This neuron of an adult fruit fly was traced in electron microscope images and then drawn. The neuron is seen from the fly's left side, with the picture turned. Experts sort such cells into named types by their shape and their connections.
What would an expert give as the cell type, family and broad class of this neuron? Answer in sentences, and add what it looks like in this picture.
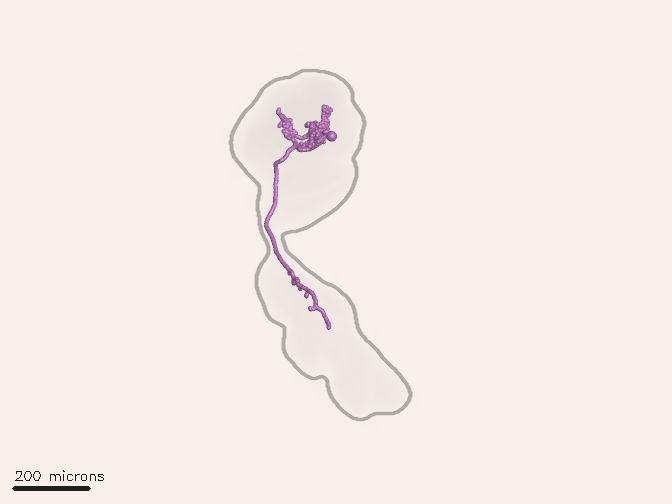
Its cell type is DNpe001. The family is DNpe. It is a descending neuron. The cell body can be seen at the top of the picture. From top to bottom in the picture it spans about 600 microns.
